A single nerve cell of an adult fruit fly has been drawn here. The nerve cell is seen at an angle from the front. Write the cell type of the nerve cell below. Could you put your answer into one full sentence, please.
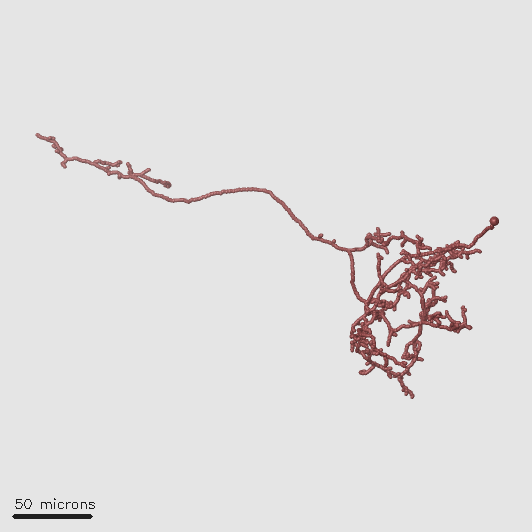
The cell type designation of this nerve cell is CB2342.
